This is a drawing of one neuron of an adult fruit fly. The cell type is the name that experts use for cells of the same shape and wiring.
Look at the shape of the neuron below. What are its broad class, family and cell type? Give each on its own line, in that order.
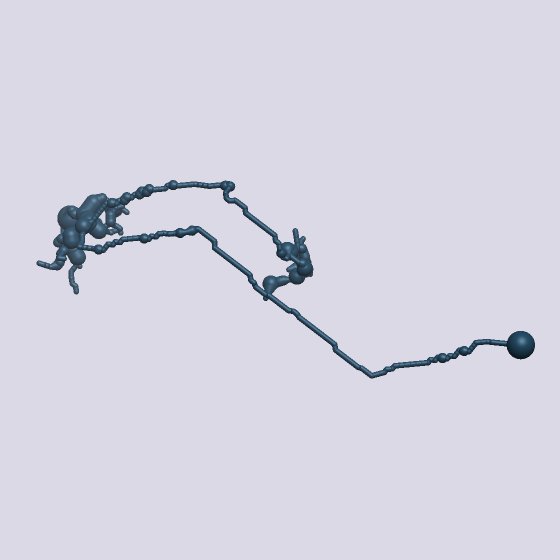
optic-lobe intrinsic neuron
T
T5b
